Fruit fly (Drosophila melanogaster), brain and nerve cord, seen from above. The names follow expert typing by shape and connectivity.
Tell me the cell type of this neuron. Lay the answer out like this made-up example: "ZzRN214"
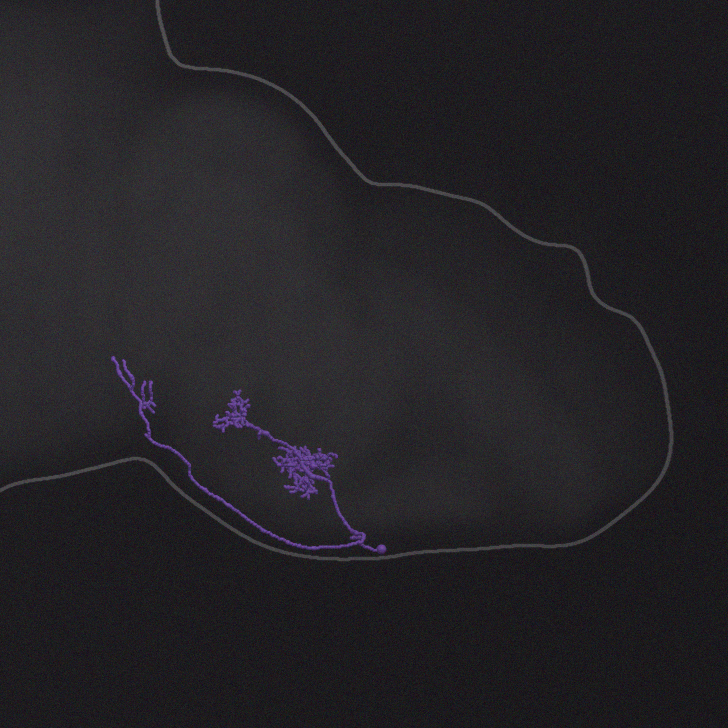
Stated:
"LLPC1"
